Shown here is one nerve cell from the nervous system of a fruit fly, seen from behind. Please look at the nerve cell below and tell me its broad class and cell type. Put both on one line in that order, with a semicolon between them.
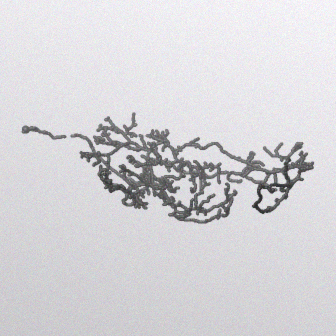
central-brain intrinsic neuron; GNG568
